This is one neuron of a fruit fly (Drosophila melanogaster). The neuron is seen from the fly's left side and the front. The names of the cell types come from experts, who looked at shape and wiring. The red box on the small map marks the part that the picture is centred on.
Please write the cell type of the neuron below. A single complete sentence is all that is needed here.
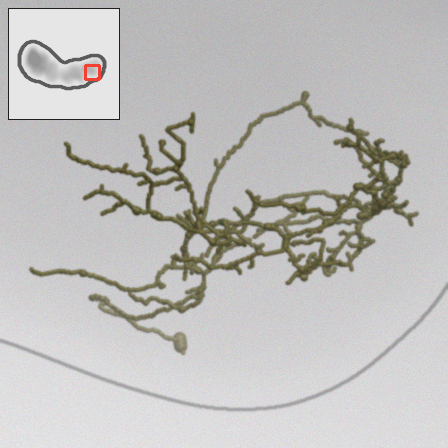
This particular neuron has the cell type IN14A032.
